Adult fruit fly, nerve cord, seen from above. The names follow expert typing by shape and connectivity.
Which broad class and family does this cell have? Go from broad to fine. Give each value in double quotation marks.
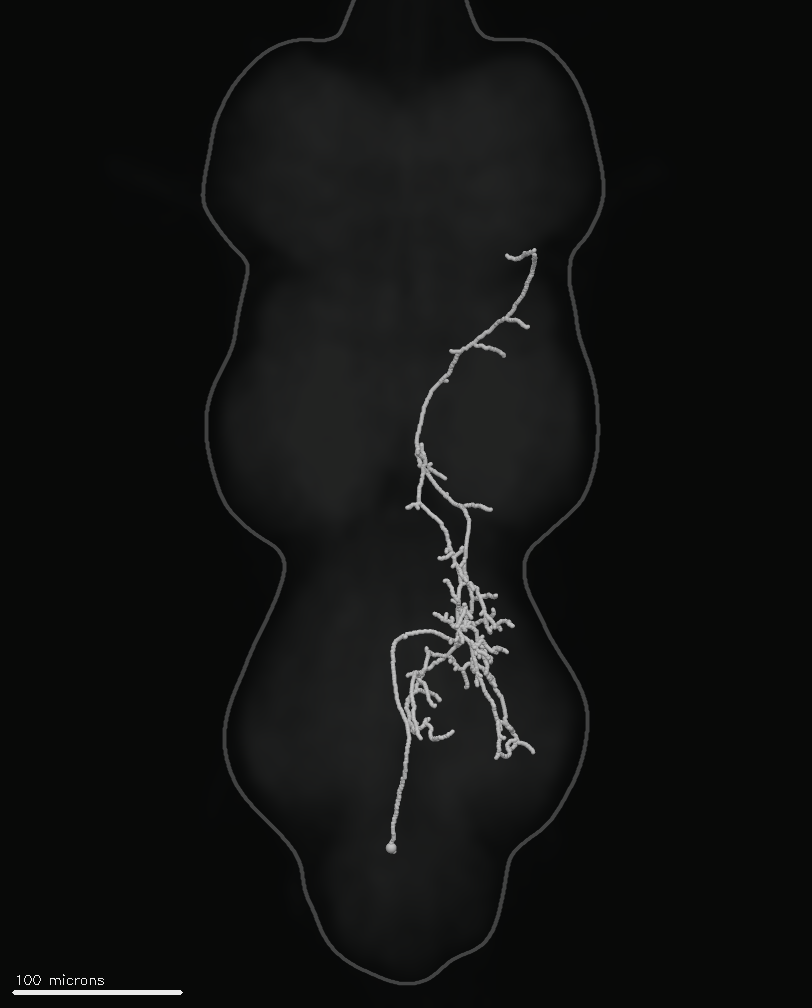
"nerve-cord intrinsic neuron", "hemilineage 12B"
